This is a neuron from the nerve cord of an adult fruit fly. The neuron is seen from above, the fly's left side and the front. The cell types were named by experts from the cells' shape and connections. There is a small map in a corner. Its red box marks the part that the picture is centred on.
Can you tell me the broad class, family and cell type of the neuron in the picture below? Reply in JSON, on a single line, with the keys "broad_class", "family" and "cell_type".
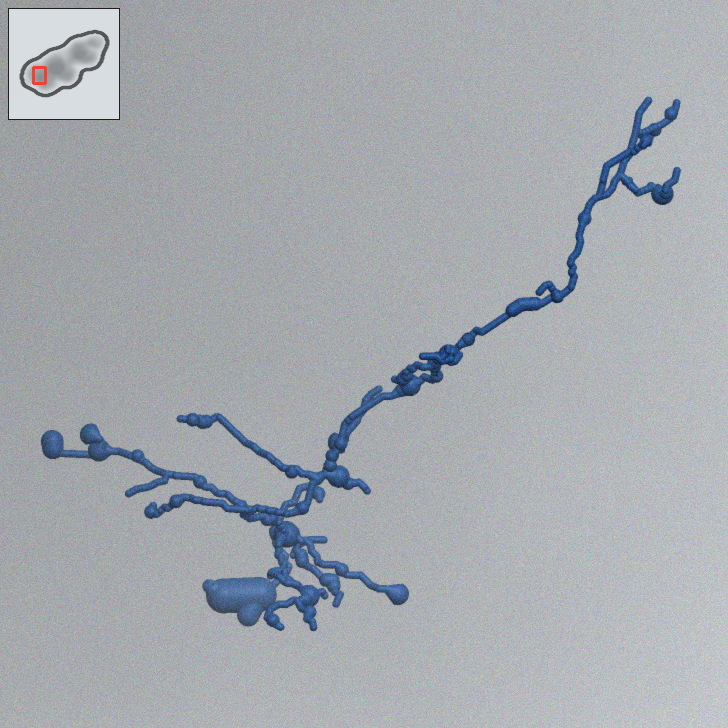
{"broad_class": "nerve-cord intrinsic neuron", "family": "hemilineage 01B", "cell_type": "IN01B057"}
